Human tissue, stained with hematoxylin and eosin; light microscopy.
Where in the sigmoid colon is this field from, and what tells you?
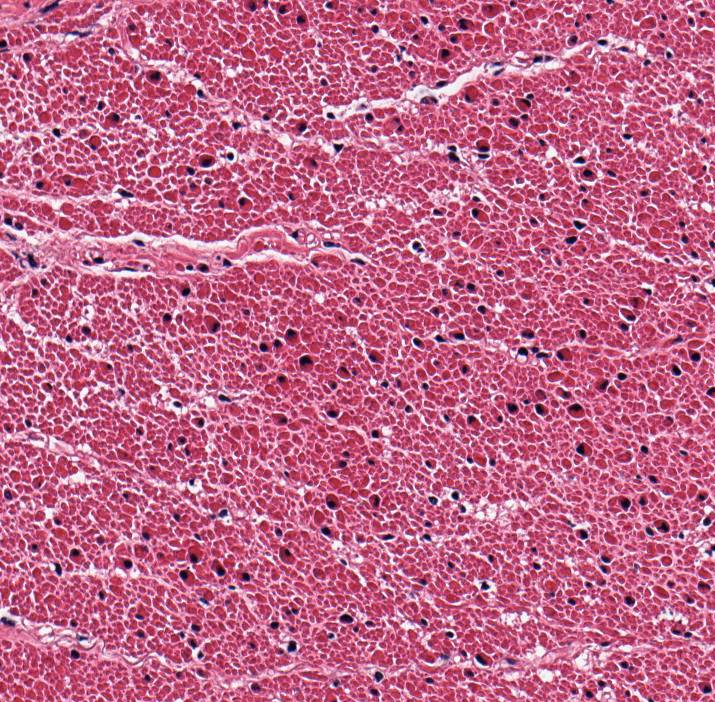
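Looking across this section, I'd call it smooth muscle. The whole field is evenly filled with densely packed small round to polygonal pink profiles, as of cells cut across their length. Elongated dark nuclei lie along the connective tissue strands, and there is no epithelium or gland anywhere.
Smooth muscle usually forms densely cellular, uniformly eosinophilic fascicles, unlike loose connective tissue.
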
